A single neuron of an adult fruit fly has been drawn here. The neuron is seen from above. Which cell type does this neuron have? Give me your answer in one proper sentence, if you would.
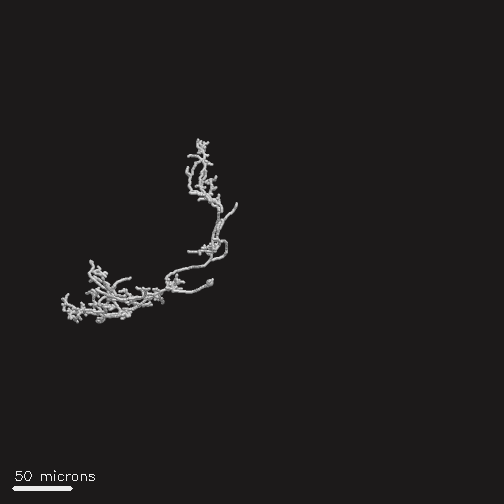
This neuron is of the type LHPD5a1.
